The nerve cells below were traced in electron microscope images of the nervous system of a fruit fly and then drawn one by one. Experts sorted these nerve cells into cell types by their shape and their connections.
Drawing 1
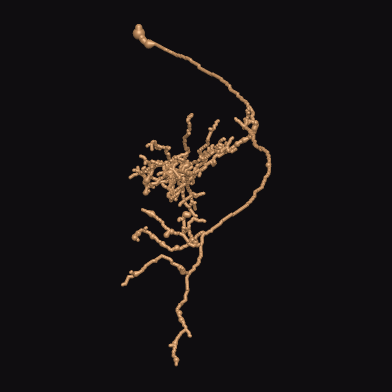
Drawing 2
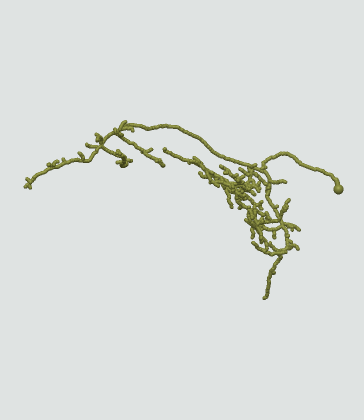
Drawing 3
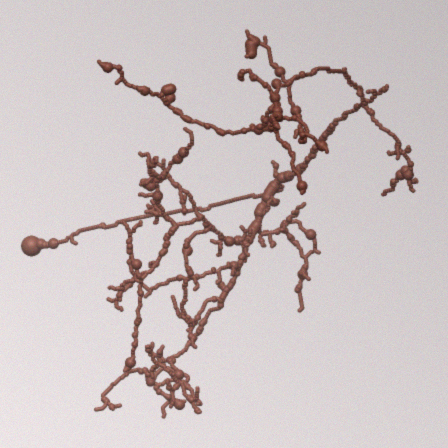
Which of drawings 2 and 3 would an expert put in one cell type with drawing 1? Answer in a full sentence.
Drawing 2 and drawing 3 are of the same cell type.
